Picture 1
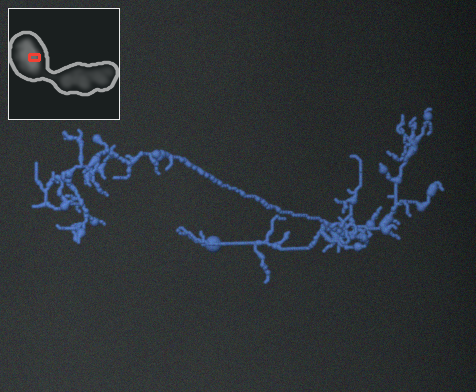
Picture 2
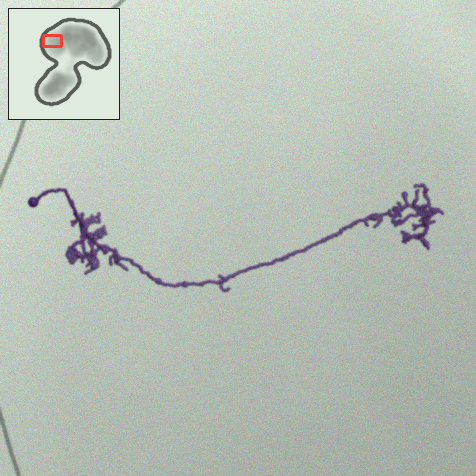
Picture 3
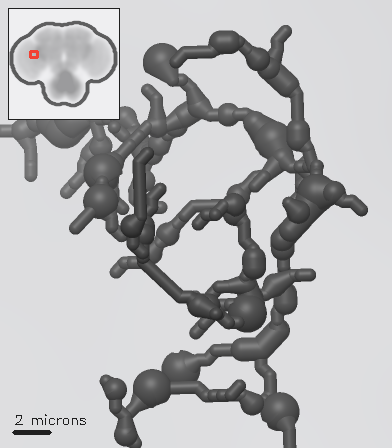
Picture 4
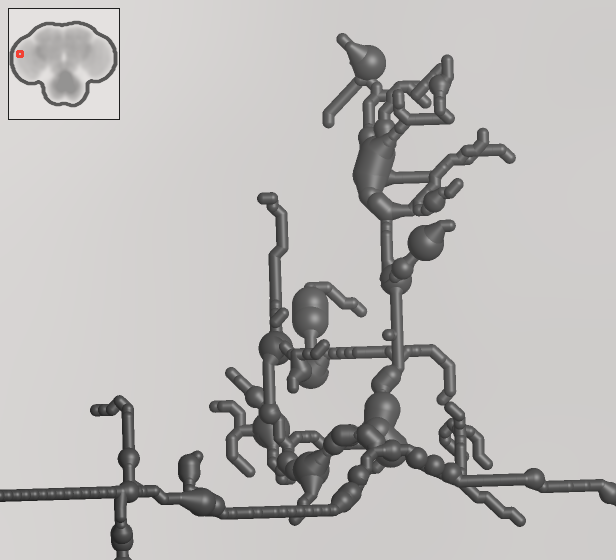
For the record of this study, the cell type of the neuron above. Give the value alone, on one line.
TmY21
